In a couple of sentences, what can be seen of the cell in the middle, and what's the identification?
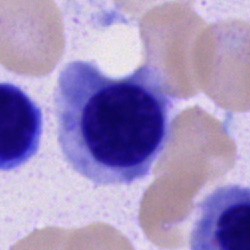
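In this cell no nucleolus can be made out within the nucleus. A moderate rim of blue cytoplasm surrounds the nucleus, and it is wider on the left side than on the right. The cytoplasm has no visible granules. This is an erythroblast.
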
